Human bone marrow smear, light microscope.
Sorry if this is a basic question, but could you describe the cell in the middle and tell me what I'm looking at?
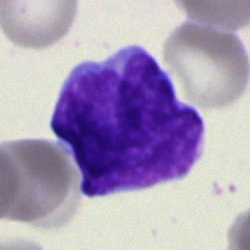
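Start with the outline: it is irregular, with several rounded bulges along the upper and right edges. The nucleus fills almost all of the cell, following that irregular, folded outline. Its chromatin is deep purple, mottled with darker and lighter streaks. Cytoplasm is very scant, at most a thin rim around the nucleus. So this is a blast.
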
